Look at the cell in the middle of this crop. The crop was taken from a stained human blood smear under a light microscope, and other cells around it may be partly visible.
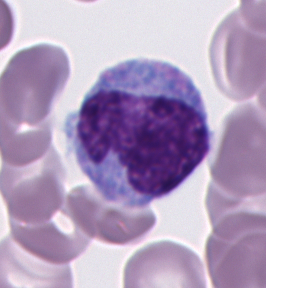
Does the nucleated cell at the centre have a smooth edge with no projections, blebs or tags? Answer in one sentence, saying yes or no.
No, it is a rough edge, not a smooth one, that bounds the cell.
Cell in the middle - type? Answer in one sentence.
The cell centred in this crop is categorized as a monocyte.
